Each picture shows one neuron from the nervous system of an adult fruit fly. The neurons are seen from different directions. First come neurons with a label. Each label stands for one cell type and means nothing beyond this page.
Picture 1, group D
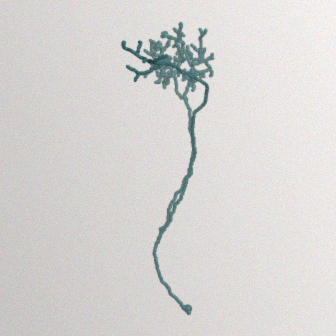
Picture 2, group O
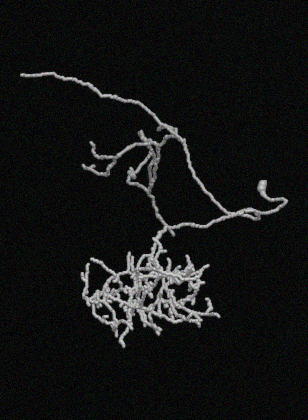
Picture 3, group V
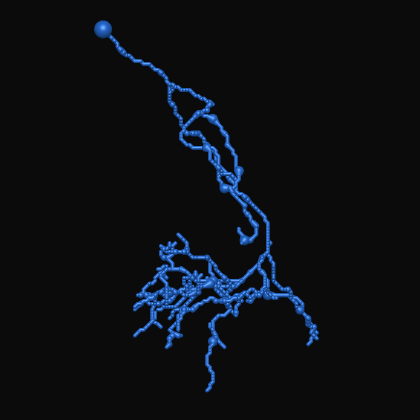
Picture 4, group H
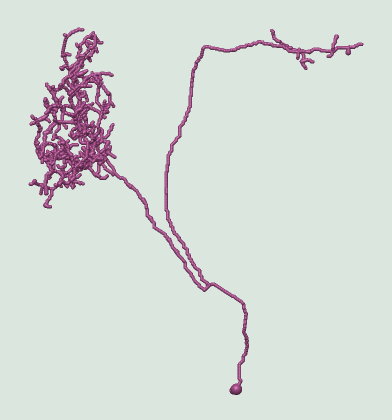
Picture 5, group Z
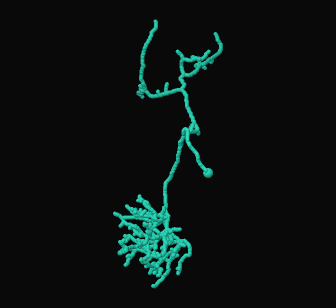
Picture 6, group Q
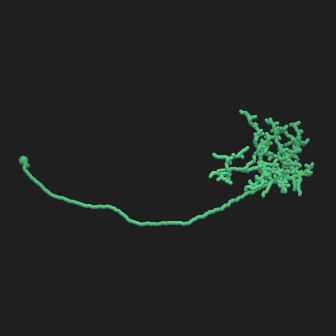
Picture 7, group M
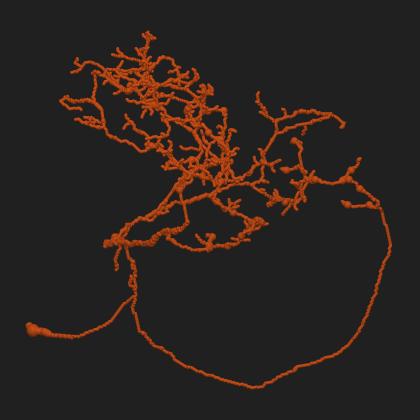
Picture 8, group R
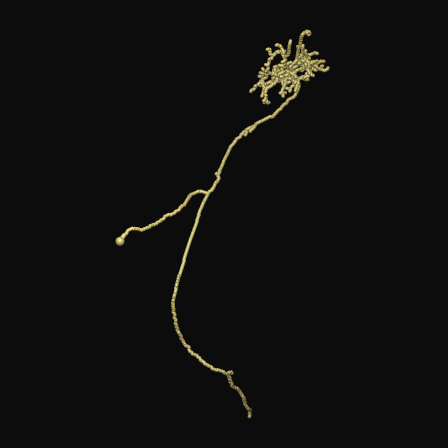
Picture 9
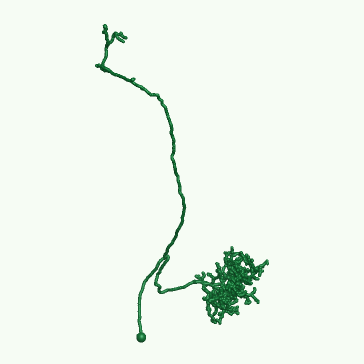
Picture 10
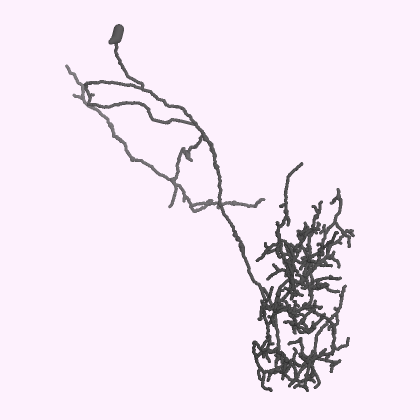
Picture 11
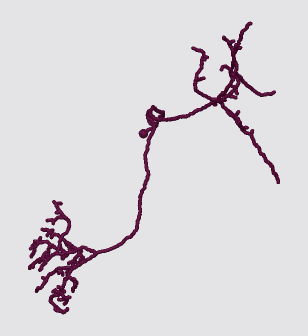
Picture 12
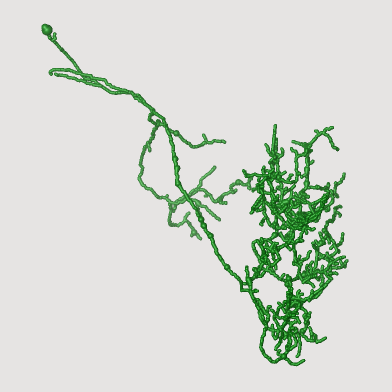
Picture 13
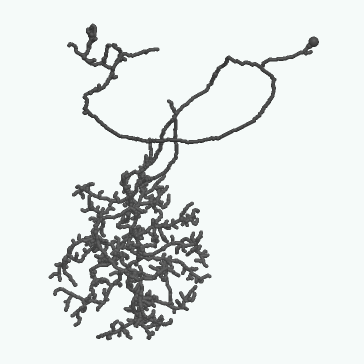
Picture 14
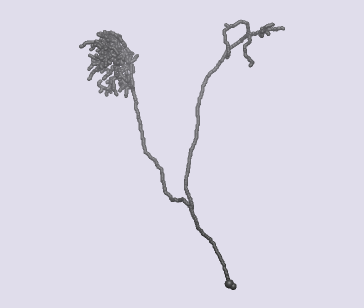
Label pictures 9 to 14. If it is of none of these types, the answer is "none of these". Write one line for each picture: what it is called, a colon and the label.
9: group D
10: group M
11: group O
12: group M
13: group M
14: group D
